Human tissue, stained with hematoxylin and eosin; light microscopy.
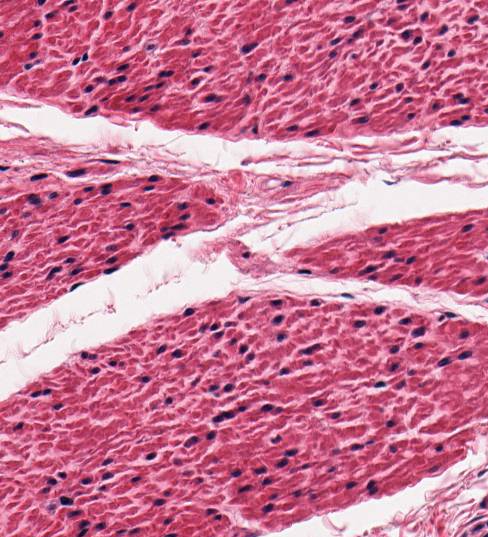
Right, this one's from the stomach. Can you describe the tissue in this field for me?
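Large bundles of pink-staining fibres, separated by white clefts, fill the field. Within the bundles lie small, dark nuclei of oval to elongated shape. These nuclei are distributed fairly evenly, without clustering. The cytoplasm of the fibres is strongly eosinophilic and has a fine fibrillar texture.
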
